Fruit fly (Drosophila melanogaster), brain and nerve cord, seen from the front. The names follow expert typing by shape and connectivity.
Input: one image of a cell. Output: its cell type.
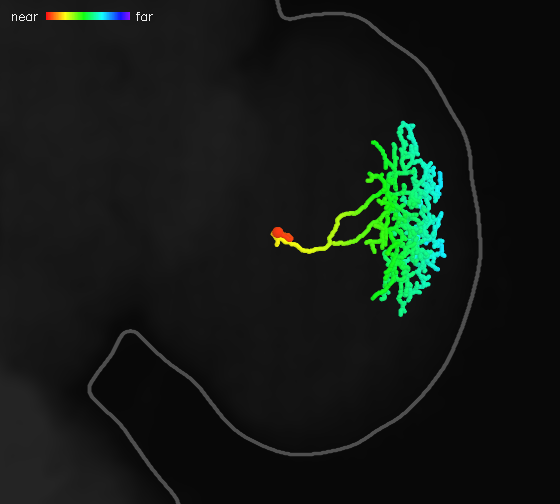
Cm17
